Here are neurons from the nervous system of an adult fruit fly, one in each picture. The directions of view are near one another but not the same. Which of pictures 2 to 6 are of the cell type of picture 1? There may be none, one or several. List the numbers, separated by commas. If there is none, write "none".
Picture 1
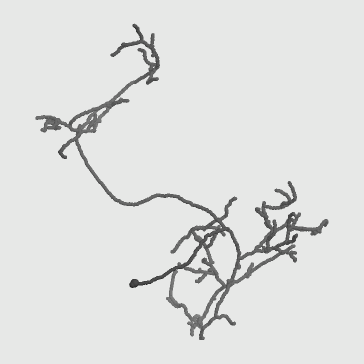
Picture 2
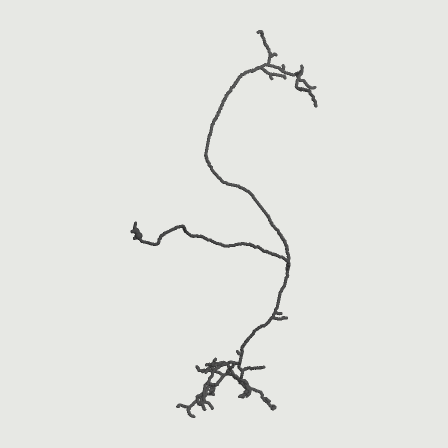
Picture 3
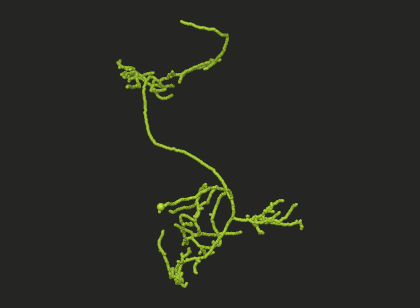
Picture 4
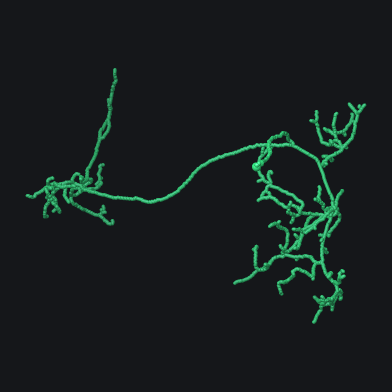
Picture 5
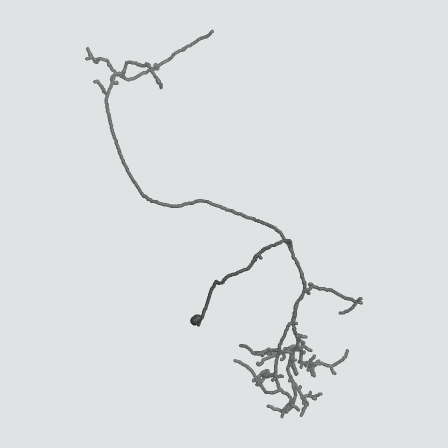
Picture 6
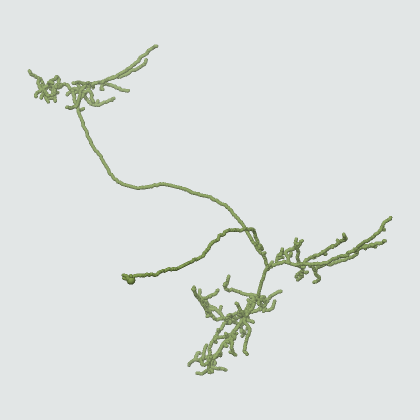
3, 4, 6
